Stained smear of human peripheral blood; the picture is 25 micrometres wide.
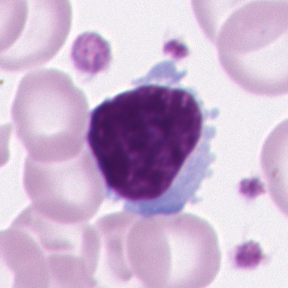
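Typical lymphocyte, the central cell. The nucleus is a single rounded mass, and I find no lobes in it. Notice where the pale blue cytoplasm sits: mostly on the right and lower sides of the nucleus. Along the right, its edge is ragged, bristling with many fine hair-like projections.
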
